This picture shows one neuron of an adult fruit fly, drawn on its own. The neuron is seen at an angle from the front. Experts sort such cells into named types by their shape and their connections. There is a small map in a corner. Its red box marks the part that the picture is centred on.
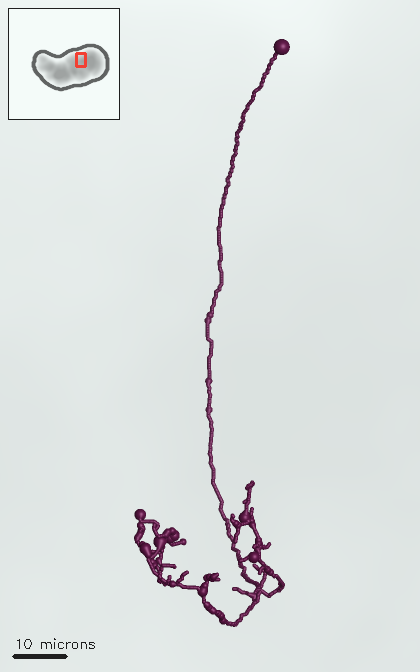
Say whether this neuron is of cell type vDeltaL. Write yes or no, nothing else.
yes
